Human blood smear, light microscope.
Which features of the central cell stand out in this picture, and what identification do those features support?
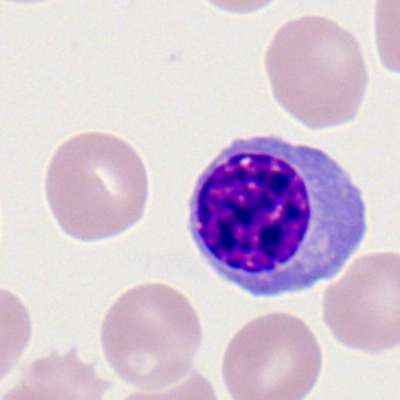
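First, the outline of the cell is round. Second, the nucleus sits toward the left side. Third, its chromatin is coarse and clumped into dark purple blocks. Fourth, the rim of cytoplasm is widest on the right side of the cell. Taken together, the cell is an erythroblast.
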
